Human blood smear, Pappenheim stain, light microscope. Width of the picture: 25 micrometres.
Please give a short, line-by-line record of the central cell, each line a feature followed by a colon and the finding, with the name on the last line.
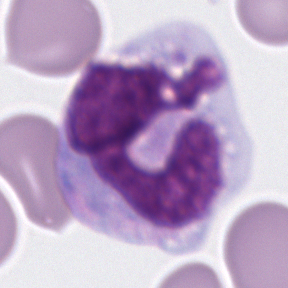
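Size: about 20 by 17 micrometres
Nucleus: about 50% of cell area; curves around a pale notch of cytoplasm opening upper right
Cytoplasm: broadest band below and left of nucleus
Granularity: faint and fine only, no coarse granules
Clear spots: a few small ones along upper edge of nucleus
Name: monocyte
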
